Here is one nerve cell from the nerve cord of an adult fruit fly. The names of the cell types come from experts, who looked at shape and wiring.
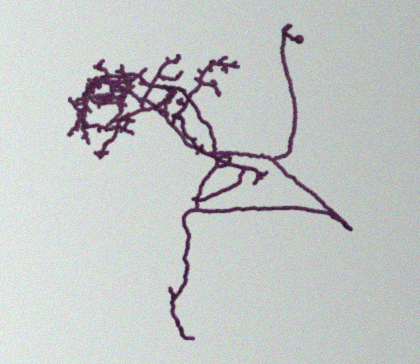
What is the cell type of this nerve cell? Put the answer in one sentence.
The cell type is IN19B086.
